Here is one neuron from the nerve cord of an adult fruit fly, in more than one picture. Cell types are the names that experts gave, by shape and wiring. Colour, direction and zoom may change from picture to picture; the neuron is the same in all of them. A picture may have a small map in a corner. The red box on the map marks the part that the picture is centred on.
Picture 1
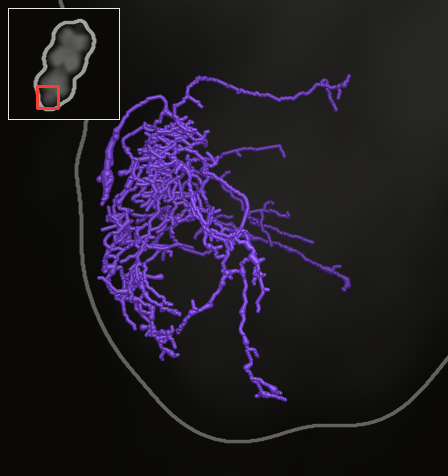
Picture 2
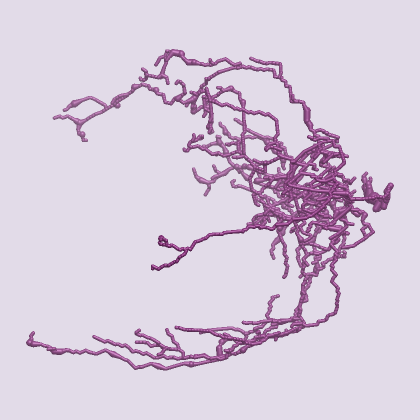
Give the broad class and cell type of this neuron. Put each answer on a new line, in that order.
nerve-cord intrinsic neuron
INXXX374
